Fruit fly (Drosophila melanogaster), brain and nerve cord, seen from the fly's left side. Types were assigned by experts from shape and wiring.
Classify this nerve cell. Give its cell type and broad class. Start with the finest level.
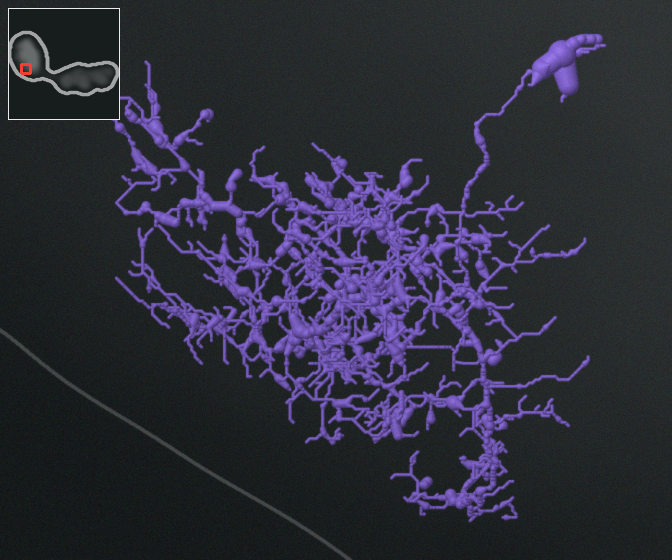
GNG180; central-brain intrinsic neuron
